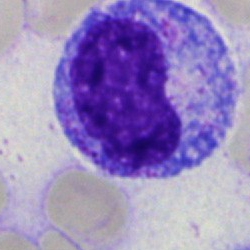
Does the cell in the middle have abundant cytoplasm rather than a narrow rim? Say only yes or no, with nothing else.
Yes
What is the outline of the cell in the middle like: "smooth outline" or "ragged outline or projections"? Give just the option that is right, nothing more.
Smooth outline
